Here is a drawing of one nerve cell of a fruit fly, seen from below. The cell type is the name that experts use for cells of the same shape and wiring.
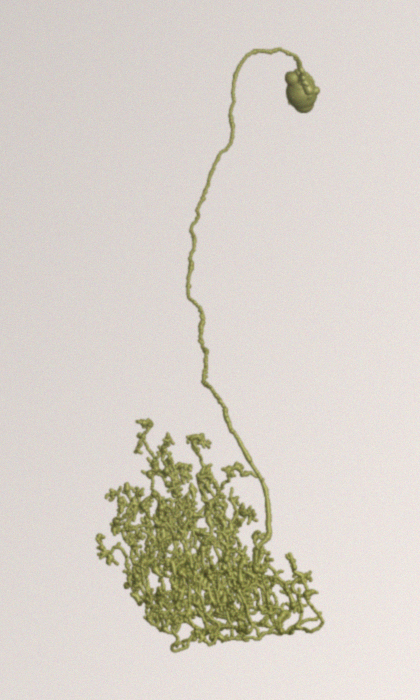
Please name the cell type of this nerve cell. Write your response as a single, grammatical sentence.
What this nerve cell is, by cell type, is Pm2a.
